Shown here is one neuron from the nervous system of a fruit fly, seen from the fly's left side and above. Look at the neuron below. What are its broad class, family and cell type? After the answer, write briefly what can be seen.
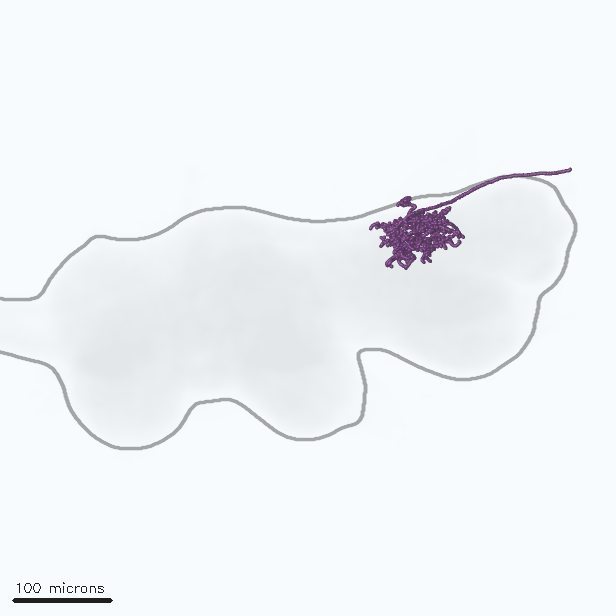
Its broad class is motor neuron of the nerve cord. The family is MNad. Its cell type is MNad56. By the scale bar it is about 200 microns wide in this view. In this view it is wider than it is tall.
